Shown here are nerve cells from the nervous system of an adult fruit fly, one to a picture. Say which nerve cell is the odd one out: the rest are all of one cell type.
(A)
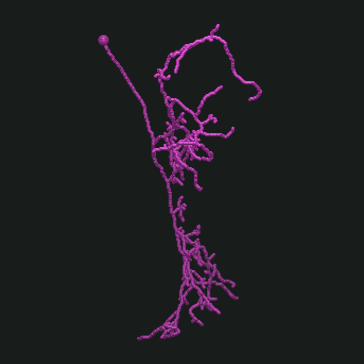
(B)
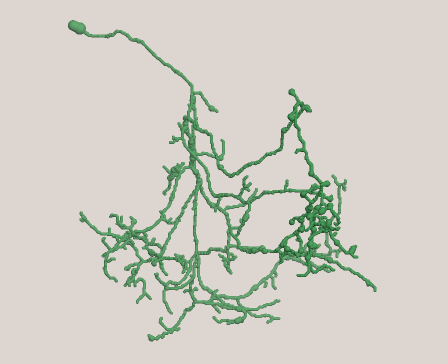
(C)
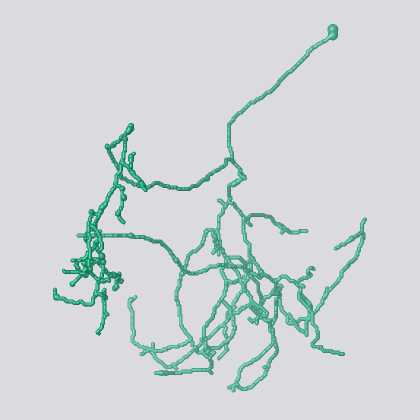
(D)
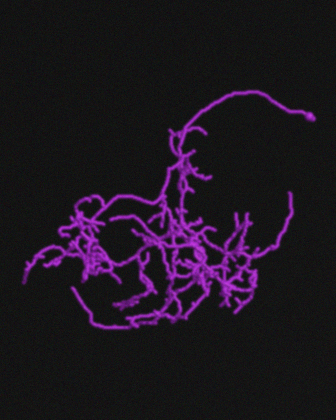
A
